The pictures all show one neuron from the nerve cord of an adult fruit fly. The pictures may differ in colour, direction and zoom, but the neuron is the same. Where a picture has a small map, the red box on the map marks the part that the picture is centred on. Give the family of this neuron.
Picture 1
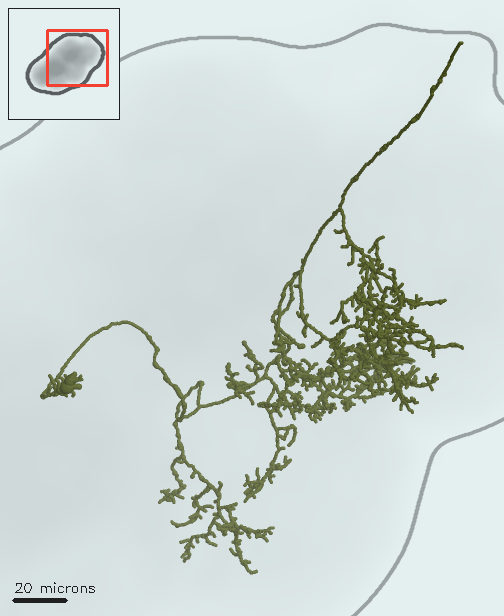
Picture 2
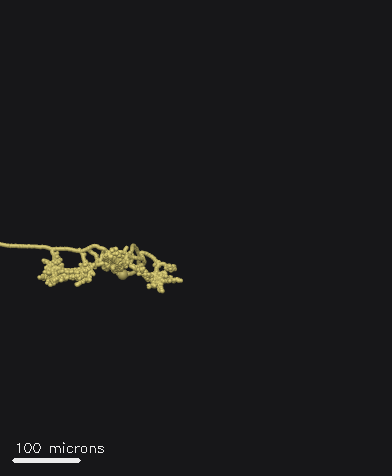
hemilineage 08B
